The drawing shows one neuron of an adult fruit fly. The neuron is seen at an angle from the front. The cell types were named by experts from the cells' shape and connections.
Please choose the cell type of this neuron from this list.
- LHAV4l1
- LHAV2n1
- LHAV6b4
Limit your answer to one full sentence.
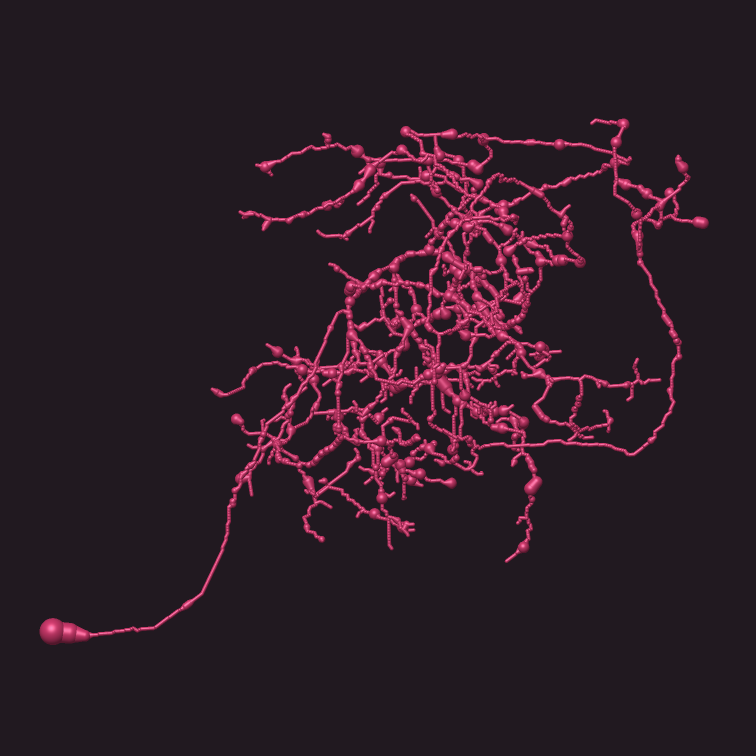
The neuron here falls under cell type LHAV6b4.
